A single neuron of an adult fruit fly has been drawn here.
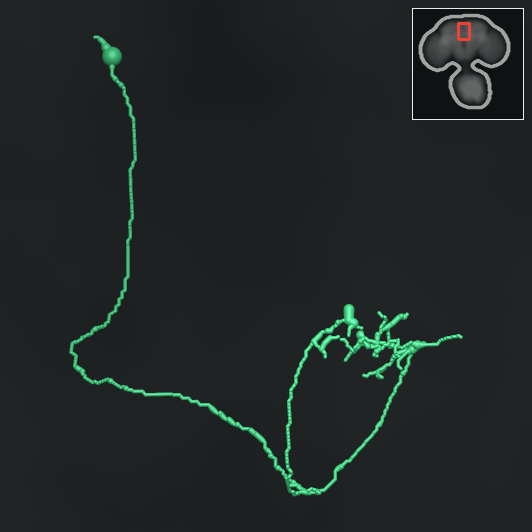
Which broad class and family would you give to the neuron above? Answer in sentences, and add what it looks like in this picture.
It is a central-brain intrinsic neuron. The name of its family is class CX. The cell body is at the upper left of the picture. In this view it is about as wide as it is tall.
